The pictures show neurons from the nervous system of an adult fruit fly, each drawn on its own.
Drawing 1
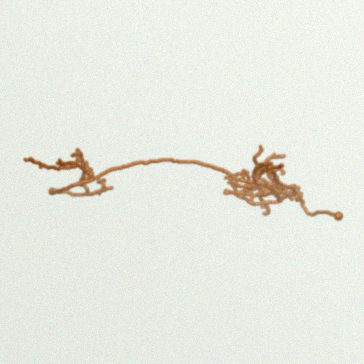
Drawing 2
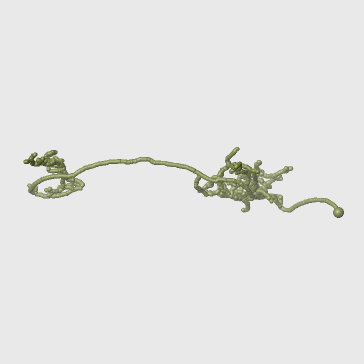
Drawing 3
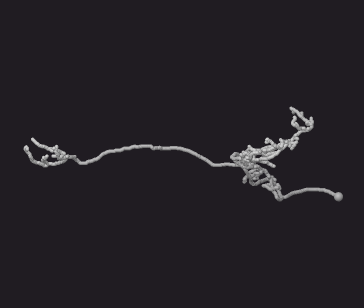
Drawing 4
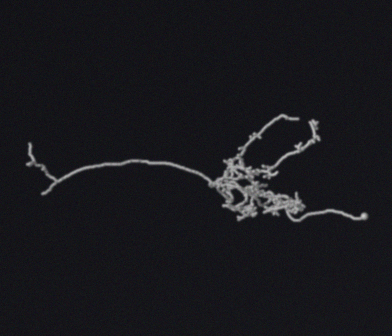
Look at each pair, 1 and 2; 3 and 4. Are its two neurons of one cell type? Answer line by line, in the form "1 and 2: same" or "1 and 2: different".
1 and 2: same
3 and 4: different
